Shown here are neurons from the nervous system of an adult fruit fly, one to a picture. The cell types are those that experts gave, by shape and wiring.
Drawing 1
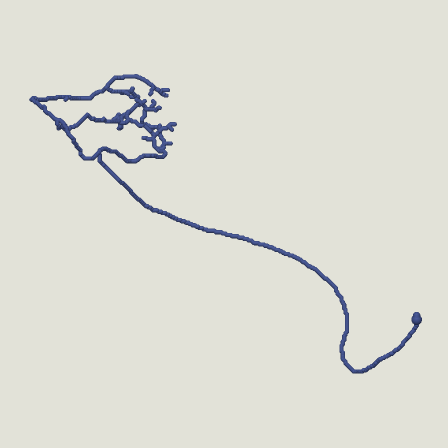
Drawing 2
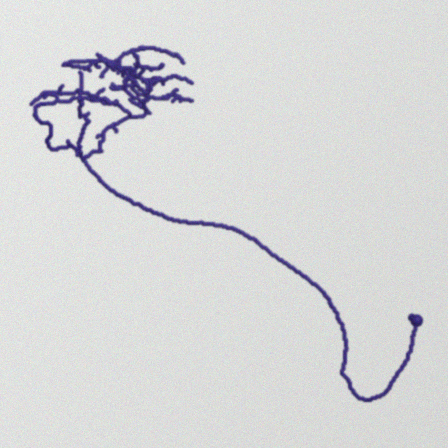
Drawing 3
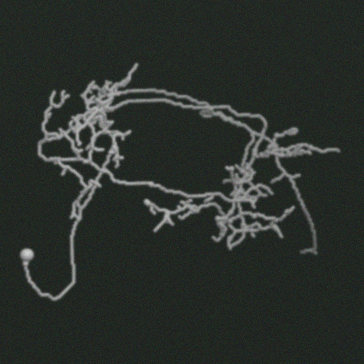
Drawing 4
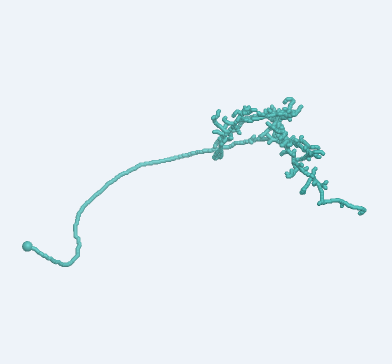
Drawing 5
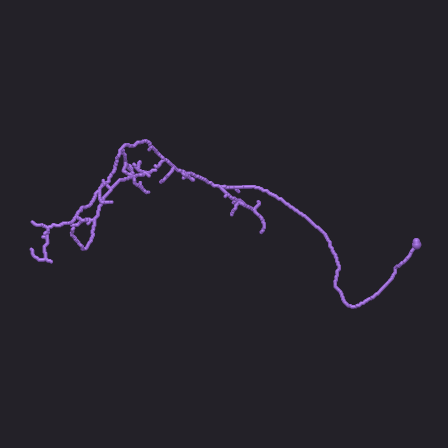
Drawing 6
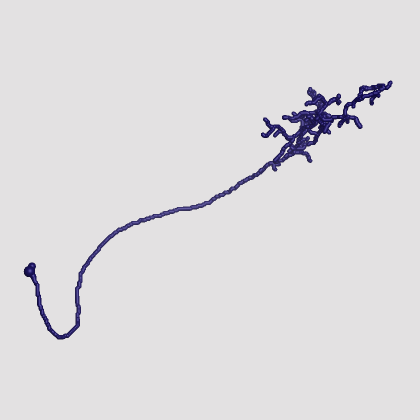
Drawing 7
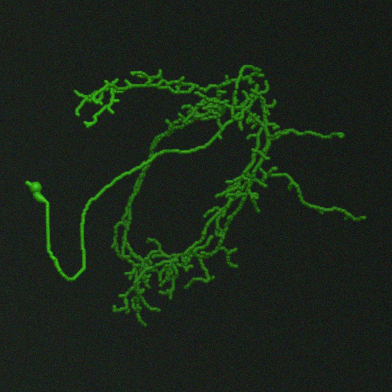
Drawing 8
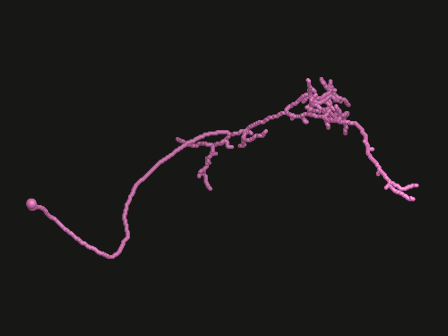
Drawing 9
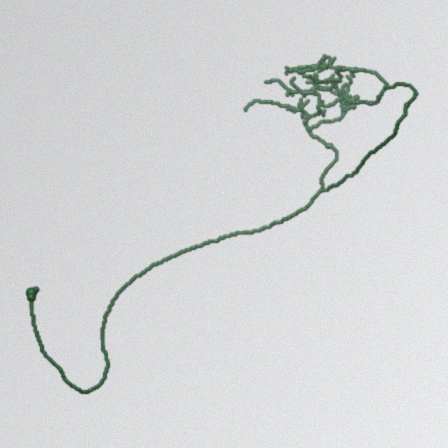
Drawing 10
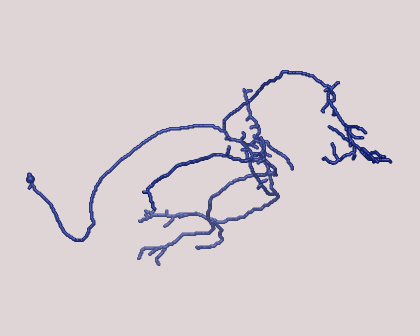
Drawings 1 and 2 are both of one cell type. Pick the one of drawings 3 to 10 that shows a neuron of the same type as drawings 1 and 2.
9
